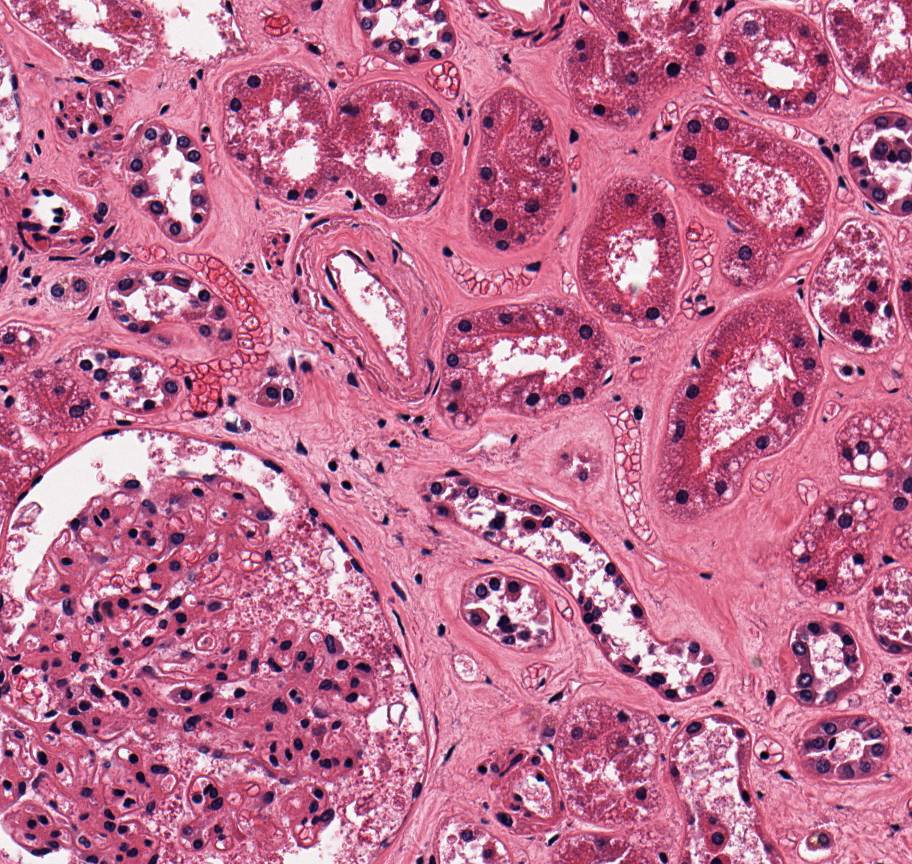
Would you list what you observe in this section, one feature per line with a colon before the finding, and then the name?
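Glomerulus: a big round one, down in the lower left corner.
Tubules: lots of them, round to oval, filling the upper and right parts.
Lining: a single layer of cuboidal cells.
Cytoplasm: deeply eosinophilic and granular, with round dark nuclei.
Lumens: mostly open, holding wispy pale debris.
Name: renal cortex.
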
